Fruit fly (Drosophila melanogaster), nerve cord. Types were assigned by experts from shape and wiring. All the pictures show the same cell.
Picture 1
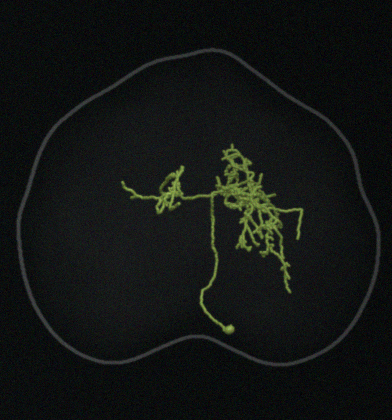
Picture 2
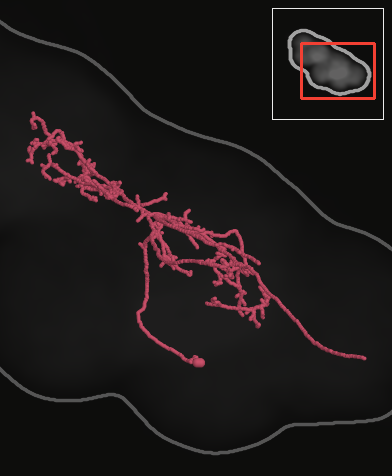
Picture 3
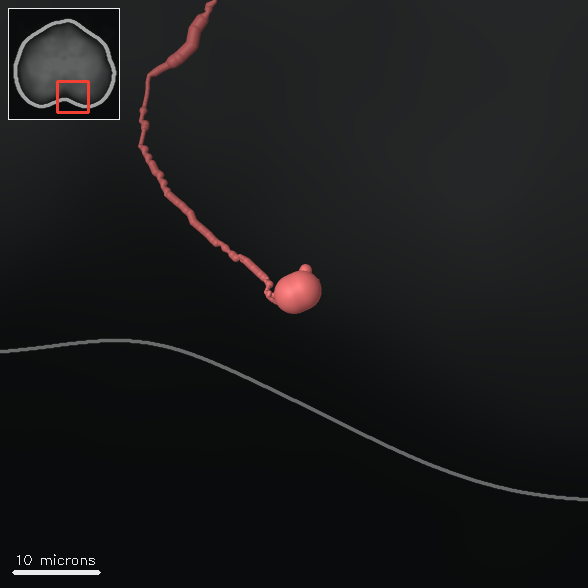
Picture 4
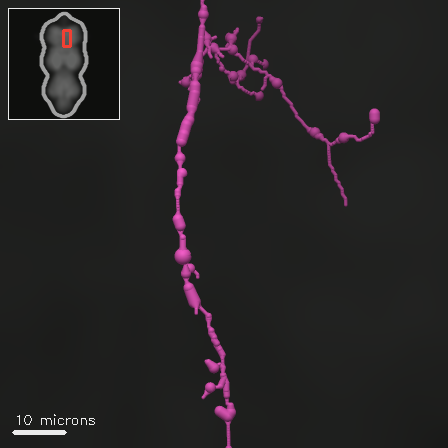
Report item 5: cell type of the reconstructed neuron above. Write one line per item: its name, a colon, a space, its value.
cell type: AN06B012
